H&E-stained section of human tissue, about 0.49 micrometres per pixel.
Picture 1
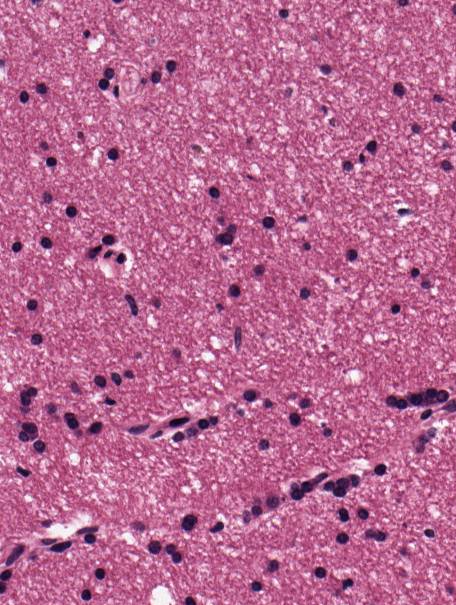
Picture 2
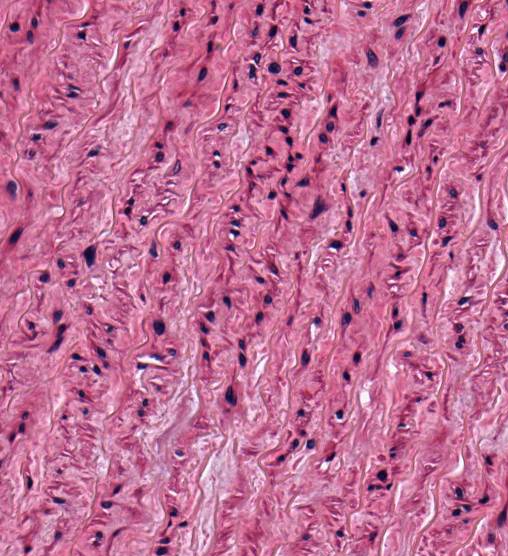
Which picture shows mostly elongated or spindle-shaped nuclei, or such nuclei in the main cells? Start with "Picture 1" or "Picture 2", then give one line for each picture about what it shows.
Picture 2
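In picture 1: Small, round, dark-staining nuclei are scattered fairly evenly across the field.
In picture 2: The nuclei are small, dark and elongated.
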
